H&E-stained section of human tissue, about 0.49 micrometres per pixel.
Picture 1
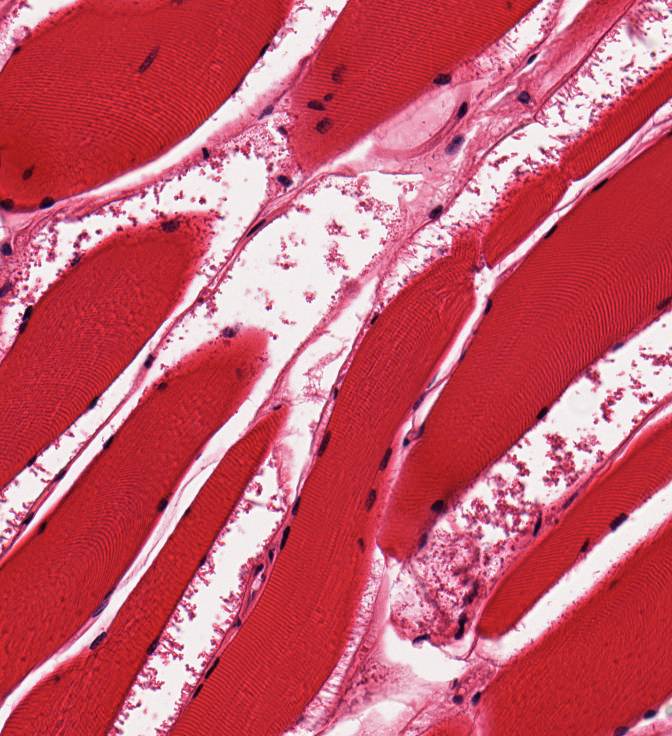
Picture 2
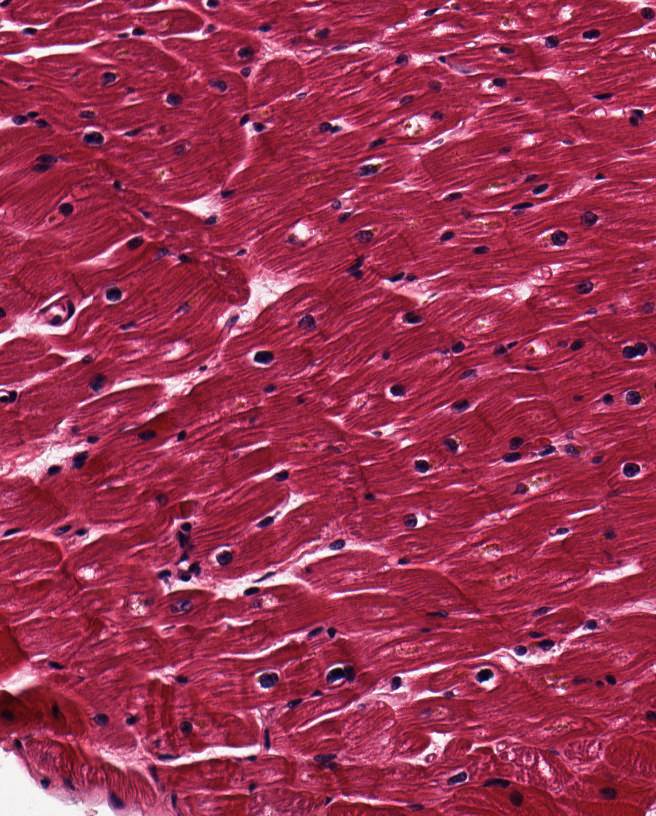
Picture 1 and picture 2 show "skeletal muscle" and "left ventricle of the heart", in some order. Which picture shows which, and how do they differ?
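Skeletal muscle is the first picture, and the left ventricle of the heart is the second. The skeletal muscle fibres run as separate unbranched cylinders with fine transverse cross-striations and deep, even red cytoplasm, and their nuclei are flattened, dark and at the fibre edges. In the left ventricle the muscle cell nuclei are single, oval and central, many flanked by a pale perinuclear zone with fine golden-brown granules. There's only scant interstitium, holding small dark elongated stromal nuclei.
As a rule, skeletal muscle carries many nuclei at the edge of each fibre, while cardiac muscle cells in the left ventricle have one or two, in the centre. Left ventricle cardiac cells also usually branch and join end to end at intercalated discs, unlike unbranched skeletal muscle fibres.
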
